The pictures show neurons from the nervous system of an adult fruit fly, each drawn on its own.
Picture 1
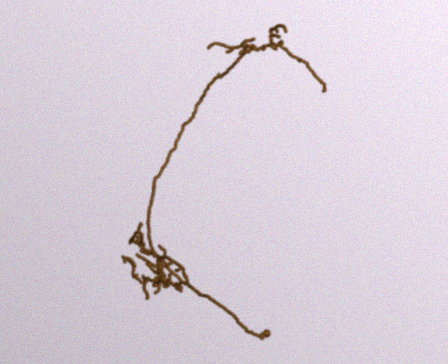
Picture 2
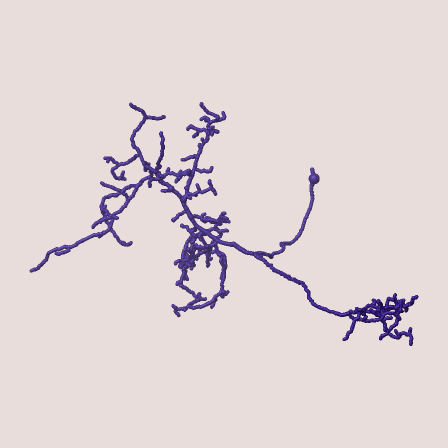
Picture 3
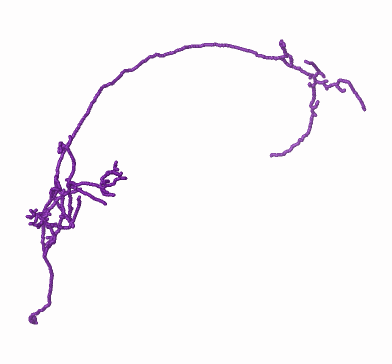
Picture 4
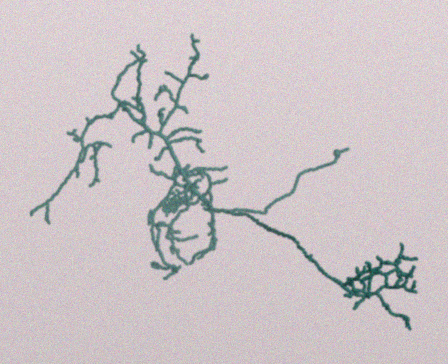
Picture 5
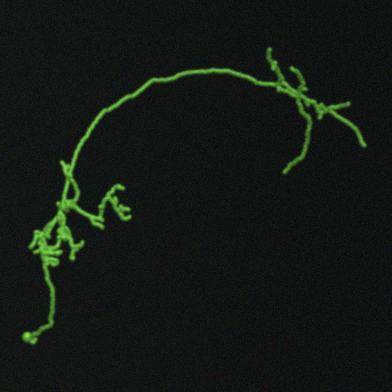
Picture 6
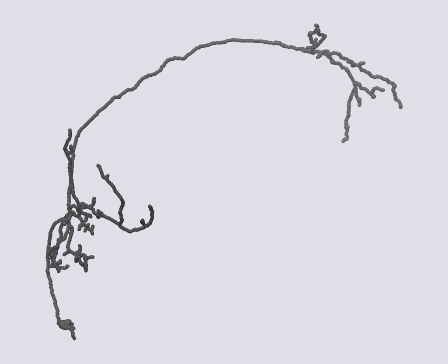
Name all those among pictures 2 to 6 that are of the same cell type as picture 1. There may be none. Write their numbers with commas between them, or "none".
3, 5, 6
